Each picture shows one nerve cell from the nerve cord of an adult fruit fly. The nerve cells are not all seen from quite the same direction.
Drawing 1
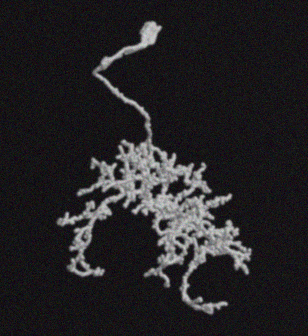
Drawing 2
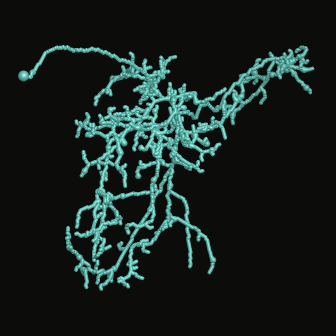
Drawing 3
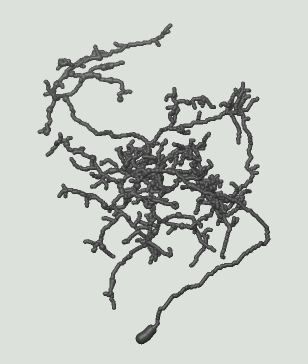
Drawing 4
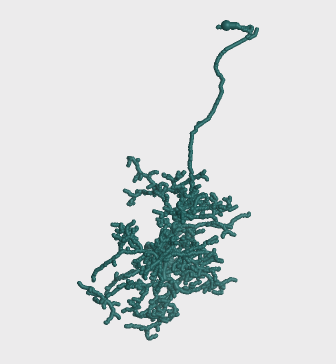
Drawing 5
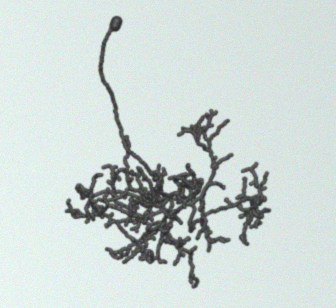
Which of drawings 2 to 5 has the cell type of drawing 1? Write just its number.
4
